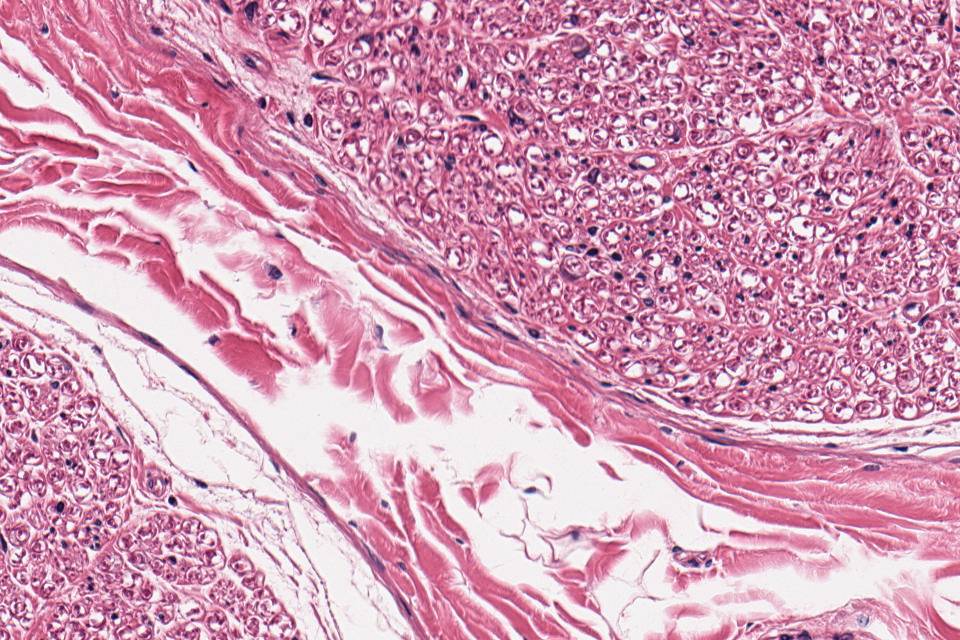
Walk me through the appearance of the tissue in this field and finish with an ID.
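Two bundles of closely packed small round profiles occupy the upper right and lower left. These are myelinated nerve fibres in cross-section, each a small central pink dot within a pale ring. Small dark nuclei lie scattered between them, far fewer than the fibres. A band of coarse wavy eosinophilic collagen with sparse elongated nuclei parts the bundles, running from upper left to lower right. This is tibial nerve.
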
